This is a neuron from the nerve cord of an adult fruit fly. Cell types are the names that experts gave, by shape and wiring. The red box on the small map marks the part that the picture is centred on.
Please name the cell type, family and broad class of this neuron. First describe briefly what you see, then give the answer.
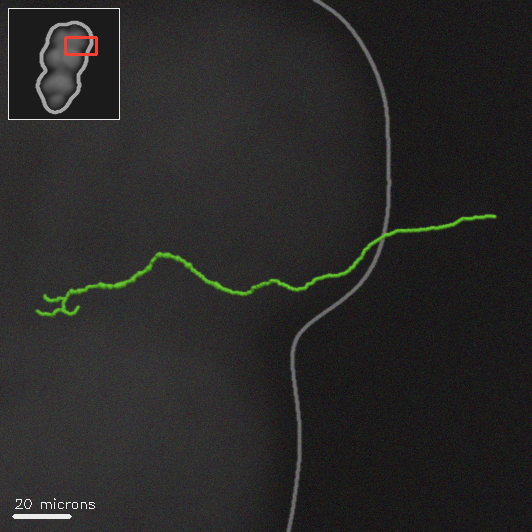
The drawing shows no cell body. By the scale bar it is about 170 microns wide in this view. It has a dozen or fewer branch ends. The cell type is WG1. Its family is called class gustatory. Its broad class is sensory neuron entering the nerve cord.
